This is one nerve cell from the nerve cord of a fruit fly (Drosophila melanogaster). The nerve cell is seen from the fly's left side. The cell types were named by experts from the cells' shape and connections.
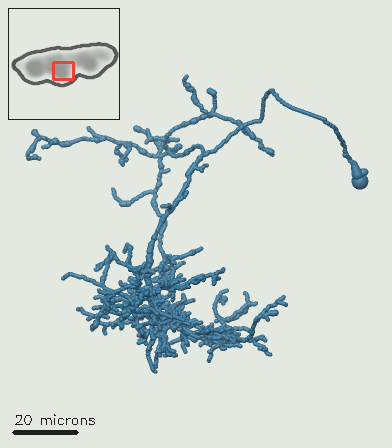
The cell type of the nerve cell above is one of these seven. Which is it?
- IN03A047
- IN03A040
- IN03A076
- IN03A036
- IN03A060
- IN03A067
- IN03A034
IN03A040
